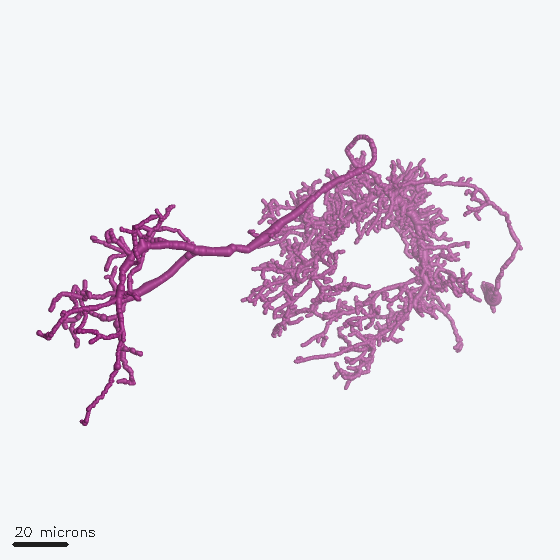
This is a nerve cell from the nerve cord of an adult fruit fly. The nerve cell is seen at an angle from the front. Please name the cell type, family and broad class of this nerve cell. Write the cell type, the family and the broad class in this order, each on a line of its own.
IN03A001
hemilineage 03A
nerve-cord intrinsic neuron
